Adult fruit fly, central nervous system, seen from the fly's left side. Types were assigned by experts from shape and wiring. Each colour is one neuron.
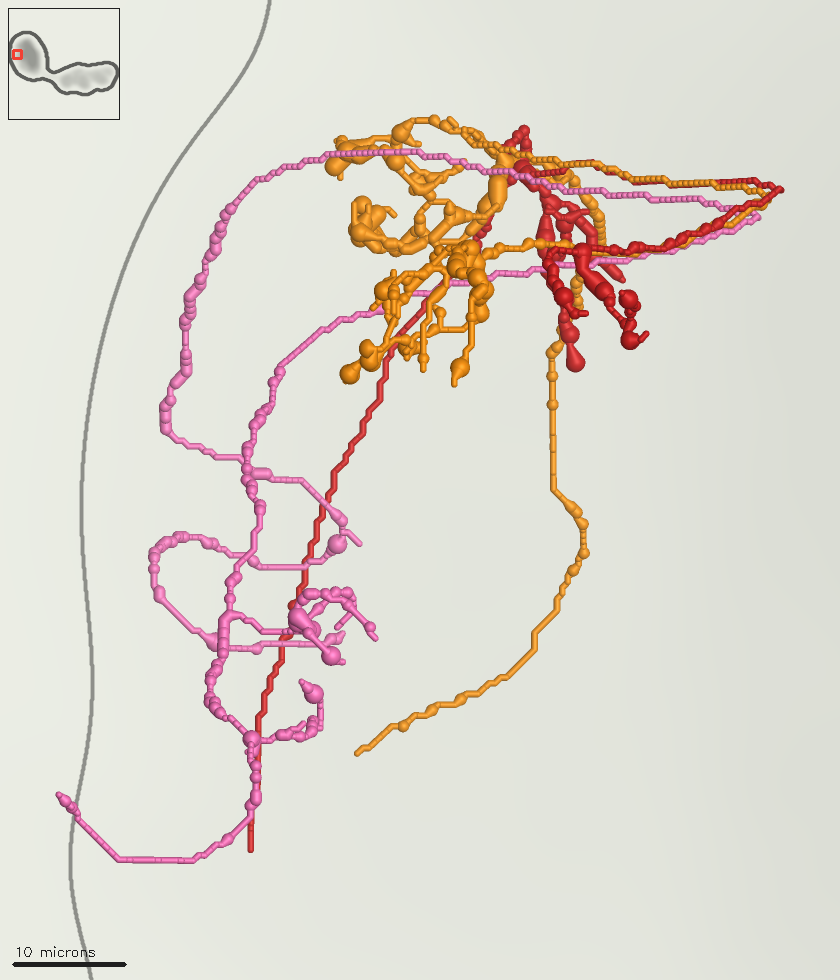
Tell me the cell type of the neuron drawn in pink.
ORN_VA1d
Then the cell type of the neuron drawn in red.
ORN_DL5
